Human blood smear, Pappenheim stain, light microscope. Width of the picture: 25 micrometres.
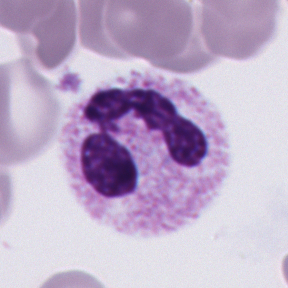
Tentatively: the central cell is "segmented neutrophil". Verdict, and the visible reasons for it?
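The giveaway is the cytoplasm: pale pinkish-lilac, with fine pink-lilac granules scattered evenly through it.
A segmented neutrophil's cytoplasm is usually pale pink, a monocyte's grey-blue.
So yes, segmented neutrophil fits, and monocyte doesn't. The plentiful cytoplasm, the fine granules and the lack of visible nucleoli wouldn't rule out a monocyte, though.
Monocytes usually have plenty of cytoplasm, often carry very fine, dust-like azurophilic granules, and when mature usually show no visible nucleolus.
Otherwise: round, smooth outline, dark purple coarsely clumped chromatin, no vacuoles, and about 15 micrometres across.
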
